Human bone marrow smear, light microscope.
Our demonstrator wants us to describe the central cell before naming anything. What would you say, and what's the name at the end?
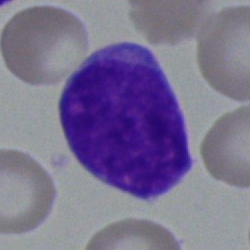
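The nucleus occupies almost the entire cell. Cytoplasm forms only a very thin rim, seen best along the top edge. No granules are present in that cytoplasm, and no vacuoles are present anywhere in the cell. This cell is a blast.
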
